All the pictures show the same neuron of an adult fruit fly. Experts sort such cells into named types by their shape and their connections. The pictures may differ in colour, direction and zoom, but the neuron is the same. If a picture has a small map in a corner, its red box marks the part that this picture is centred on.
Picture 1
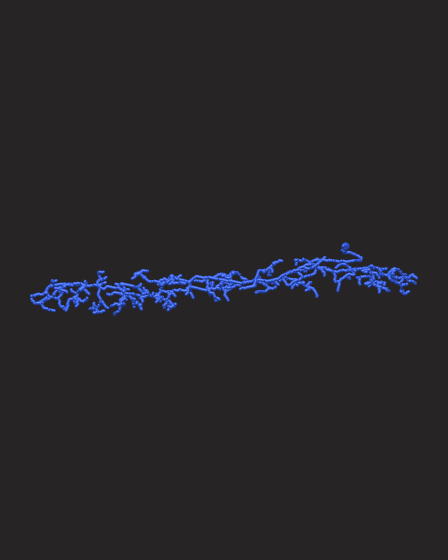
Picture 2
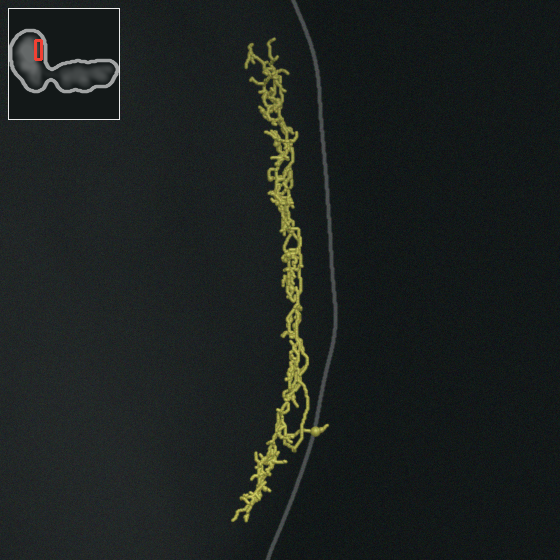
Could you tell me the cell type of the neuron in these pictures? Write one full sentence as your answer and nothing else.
This neuron is categorized as cell type LPi2c.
